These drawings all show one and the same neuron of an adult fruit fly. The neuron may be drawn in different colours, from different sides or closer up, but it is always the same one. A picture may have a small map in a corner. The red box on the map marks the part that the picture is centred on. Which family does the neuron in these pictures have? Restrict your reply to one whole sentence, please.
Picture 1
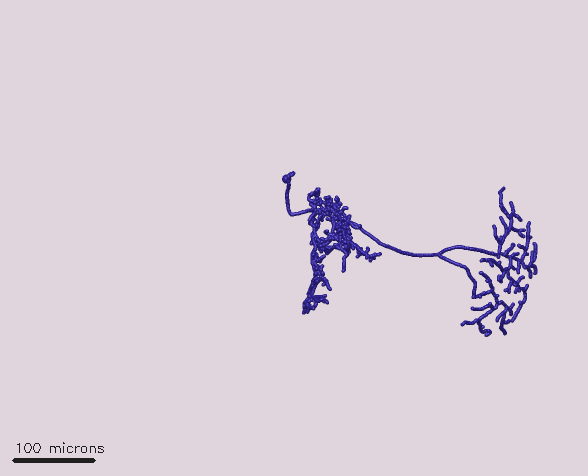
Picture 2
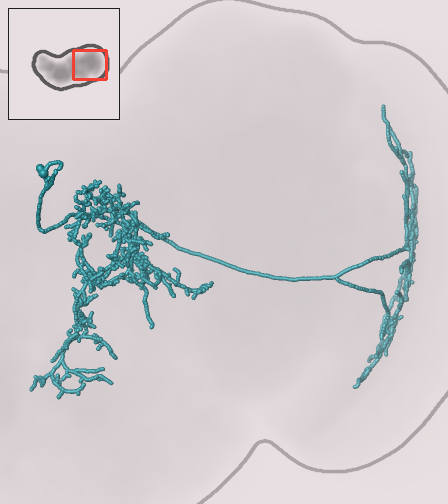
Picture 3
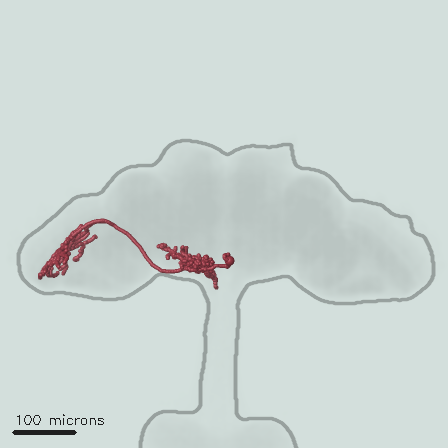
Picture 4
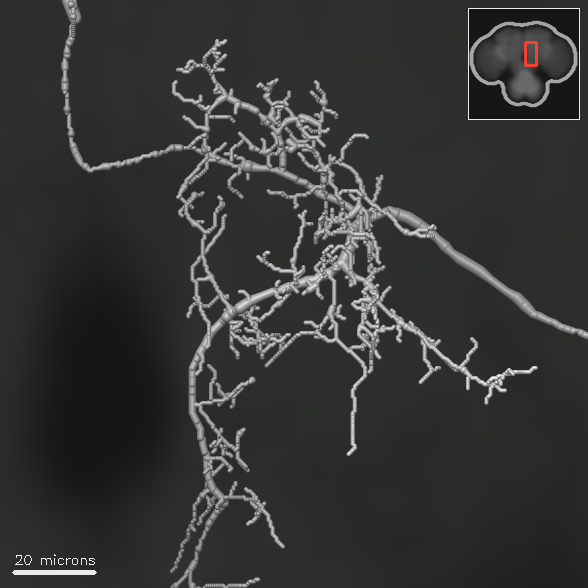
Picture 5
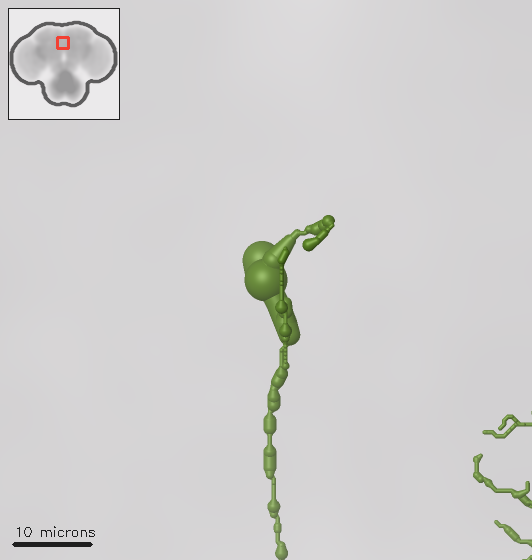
This neuron has been assigned the family hemilineage DM1_posterior.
